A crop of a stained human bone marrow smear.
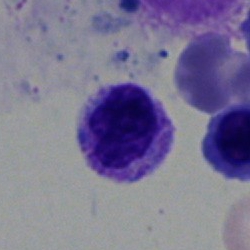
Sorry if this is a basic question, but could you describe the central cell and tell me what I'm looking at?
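Roughly round in outline, the cell has a slightly uneven edge. Its cytoplasmic rim stains purple, lighter than the nucleus. Along the lower edge the cytoplasm has a fine granular texture. No clear vacuoles are present in the cytoplasm. The central cell is a myelocyte.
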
